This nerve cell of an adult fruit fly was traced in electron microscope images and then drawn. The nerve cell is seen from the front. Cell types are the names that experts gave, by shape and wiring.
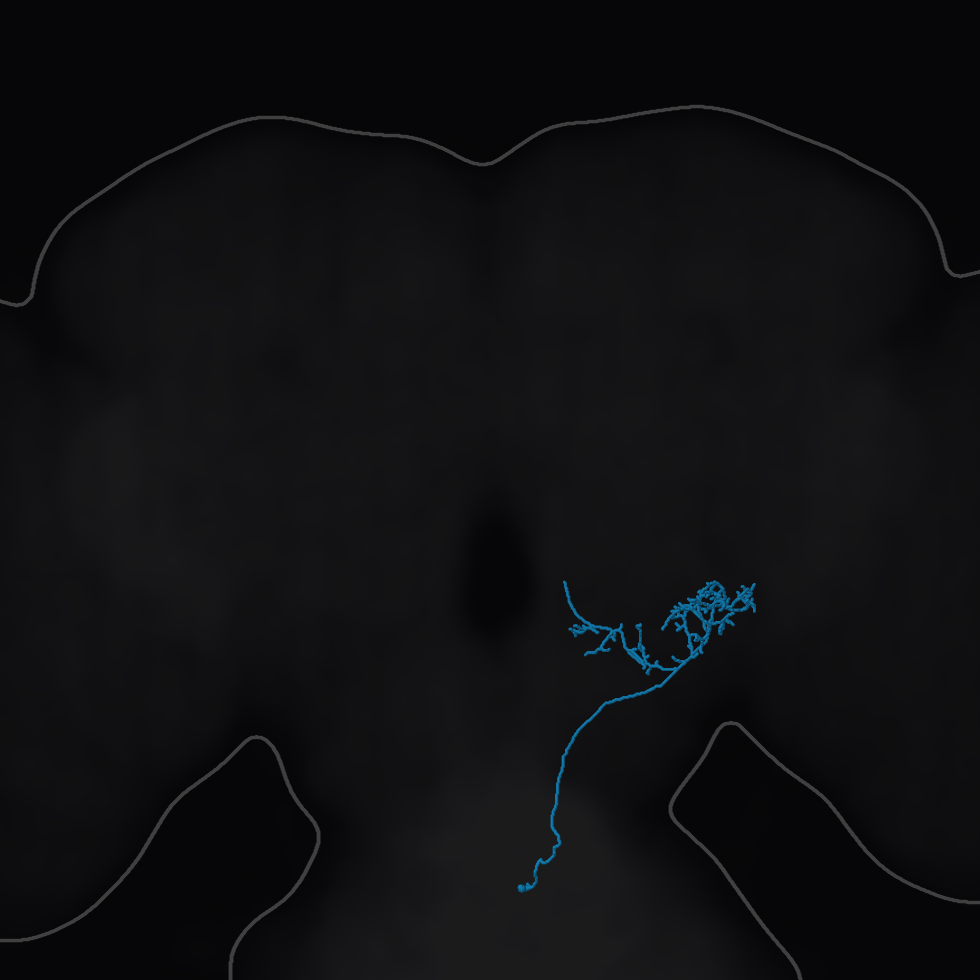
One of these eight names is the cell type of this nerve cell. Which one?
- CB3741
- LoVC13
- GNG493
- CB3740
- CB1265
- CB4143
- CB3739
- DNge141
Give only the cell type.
CB3741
